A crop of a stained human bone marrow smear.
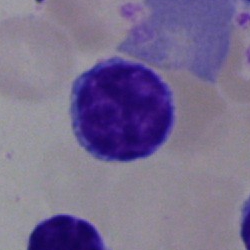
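Lymphocyte: a round cell in which the nucleus fills almost the whole space. Cytoplasm is scarcely visible, at most a very thin rim around the nucleus. Look at the chromatin: deep purple and clumped, with paler patches between the dark areas.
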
